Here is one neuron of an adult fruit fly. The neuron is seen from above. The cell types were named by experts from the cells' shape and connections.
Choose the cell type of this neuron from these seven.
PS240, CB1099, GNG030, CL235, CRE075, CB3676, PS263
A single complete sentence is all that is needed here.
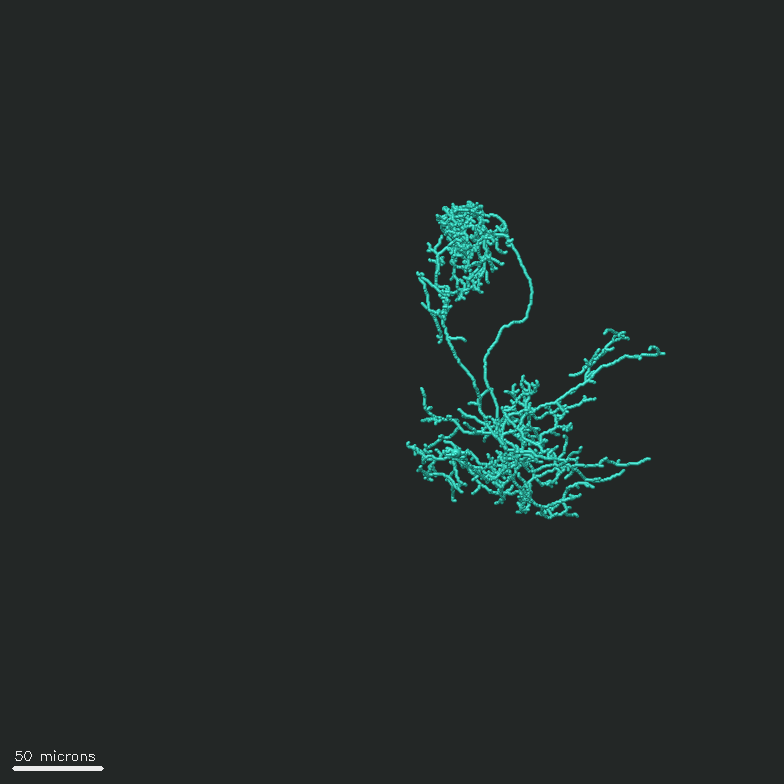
It is the cell type CRE075 to which this neuron belongs.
